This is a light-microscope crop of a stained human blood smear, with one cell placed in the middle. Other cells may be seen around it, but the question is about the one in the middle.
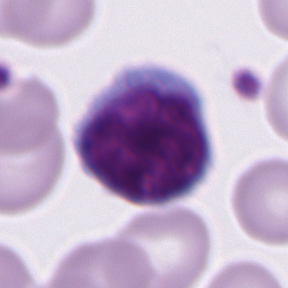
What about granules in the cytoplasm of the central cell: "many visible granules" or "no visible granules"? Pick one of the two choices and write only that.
No visible granules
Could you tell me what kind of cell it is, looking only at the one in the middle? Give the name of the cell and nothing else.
lymphocyte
